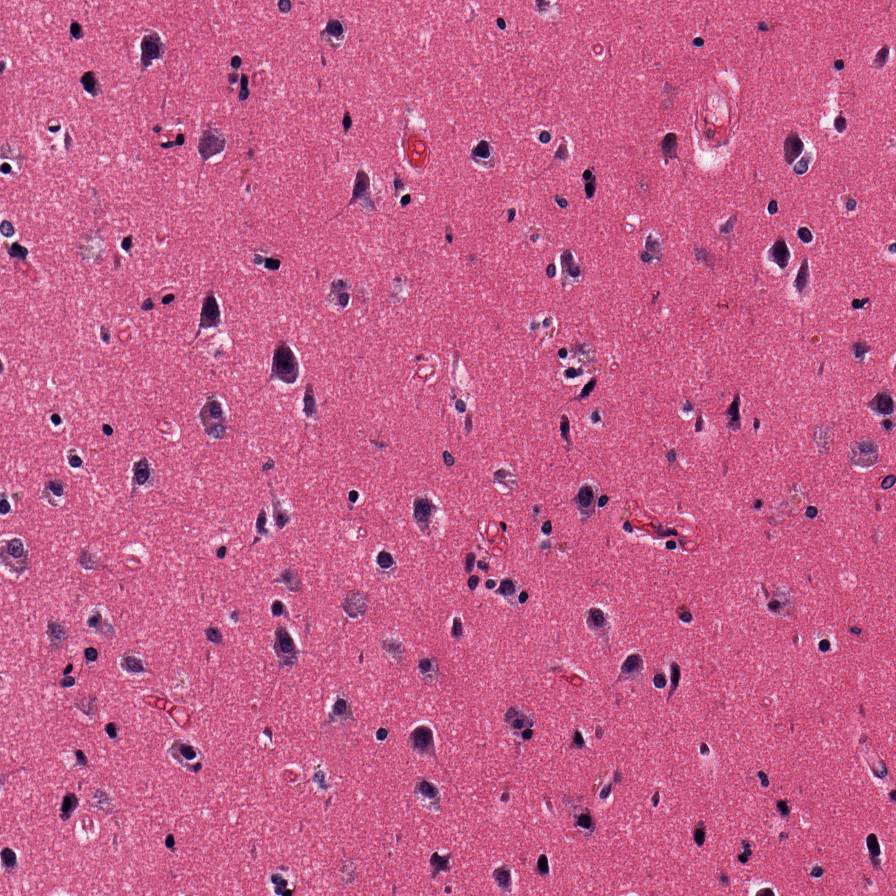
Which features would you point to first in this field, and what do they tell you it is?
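Tissue: cerebral cortex. Background finely granular, uniform pink; cells scattered singly, not grouped into units.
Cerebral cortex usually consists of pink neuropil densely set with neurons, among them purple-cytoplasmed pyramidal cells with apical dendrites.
Many larger cells are neurons with angular, triangular bodies tapering into a single process, spread across the whole field. Many neuronal bodies across the field, so not the almost cell-free molecular layer. Many of these bodies dark purple; nuclear detail hard to make out. No epithelium, glands or fat.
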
